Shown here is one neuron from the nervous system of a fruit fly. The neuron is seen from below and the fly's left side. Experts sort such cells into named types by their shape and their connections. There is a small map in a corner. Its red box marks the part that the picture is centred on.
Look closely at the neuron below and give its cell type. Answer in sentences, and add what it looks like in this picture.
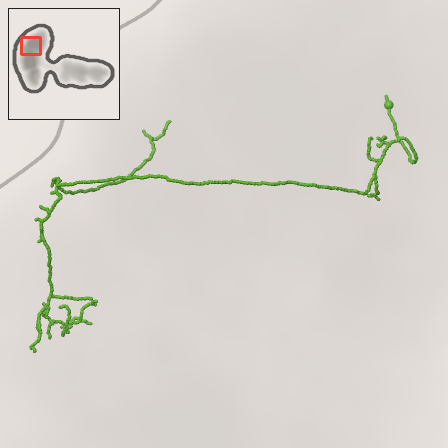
It is of cell type KCa'b'-ap1. Its broad class is central-brain intrinsic neuron. It lies in the brain. The cell body can be seen at the upper right of the picture.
